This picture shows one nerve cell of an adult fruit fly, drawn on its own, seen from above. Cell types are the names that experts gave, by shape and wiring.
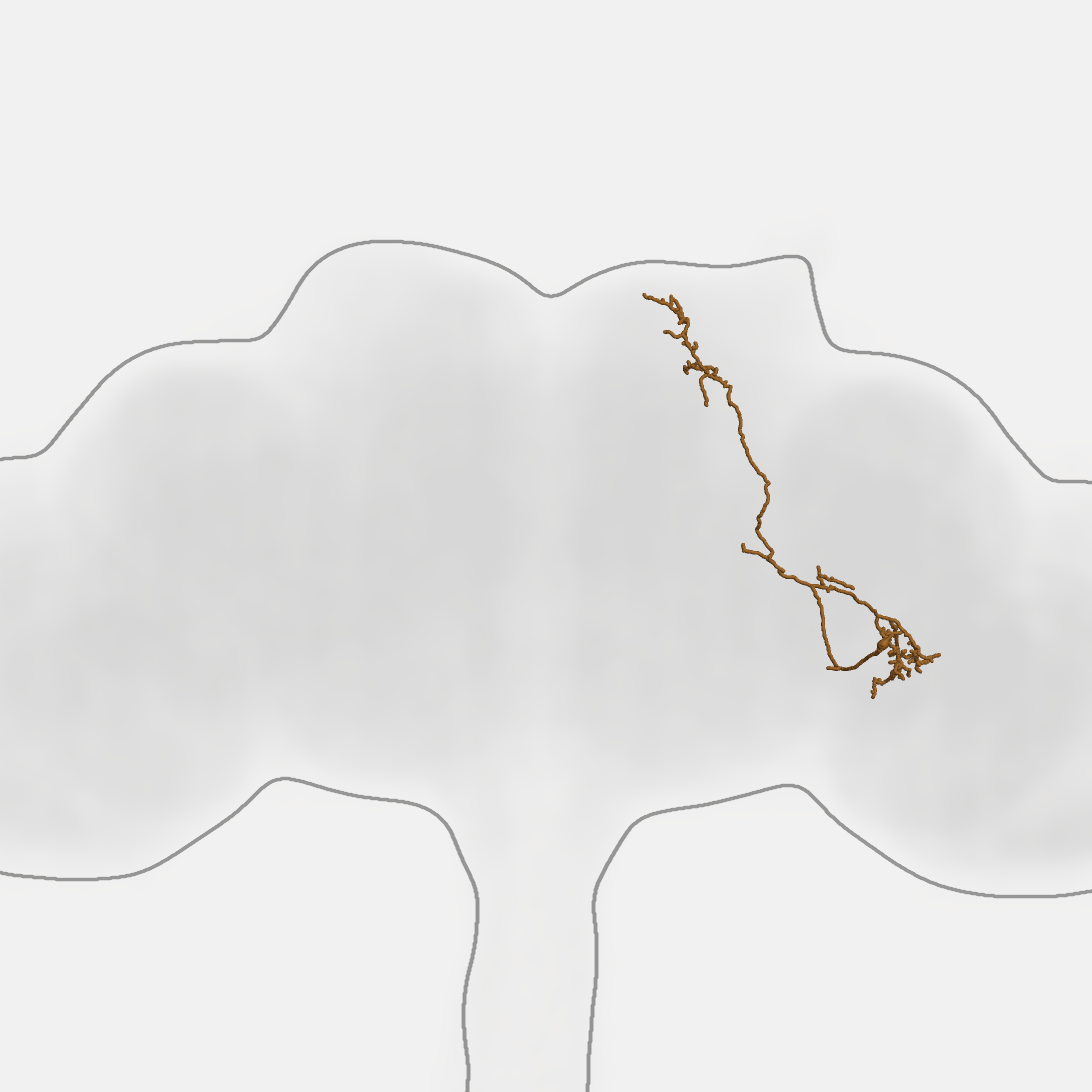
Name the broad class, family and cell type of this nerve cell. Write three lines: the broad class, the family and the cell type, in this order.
central-brain intrinsic neuron
hemilineage SLPad1_posterior
CB1148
